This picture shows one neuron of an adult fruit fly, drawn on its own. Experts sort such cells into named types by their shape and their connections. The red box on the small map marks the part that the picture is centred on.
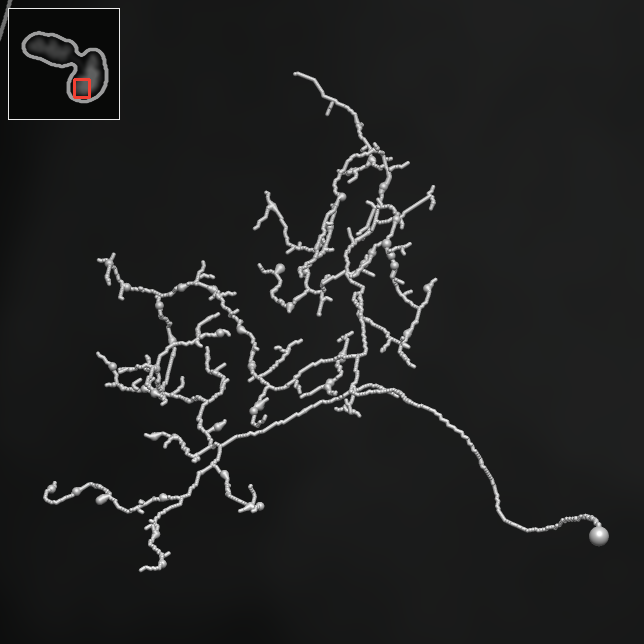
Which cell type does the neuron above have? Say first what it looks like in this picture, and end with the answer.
The picture shows dozens of branch ends. As drawn here it is about as wide as it is tall. Its broad class is optic-lobe intrinsic neuron. It is of cell type Cm19.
